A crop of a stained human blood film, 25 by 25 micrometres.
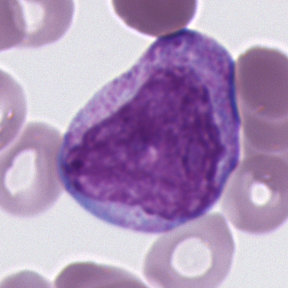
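Atypical promyelocyte, shown in a stained peripheral blood smear. The nucleus is a single unlobed mass filling most of the cell, its chromatin finely textured and fairly evenly spread, without coarse dark blocks. Fine purple stippling marks the cytoplasm above the nucleus. The cell surface is smooth and has no projections.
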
